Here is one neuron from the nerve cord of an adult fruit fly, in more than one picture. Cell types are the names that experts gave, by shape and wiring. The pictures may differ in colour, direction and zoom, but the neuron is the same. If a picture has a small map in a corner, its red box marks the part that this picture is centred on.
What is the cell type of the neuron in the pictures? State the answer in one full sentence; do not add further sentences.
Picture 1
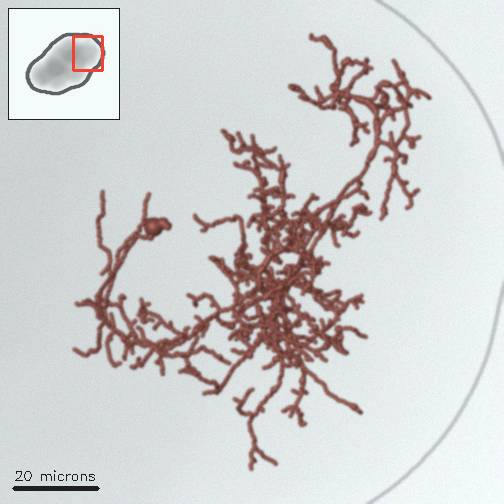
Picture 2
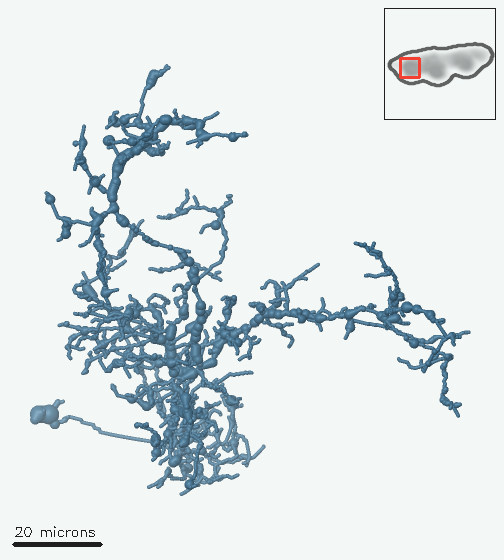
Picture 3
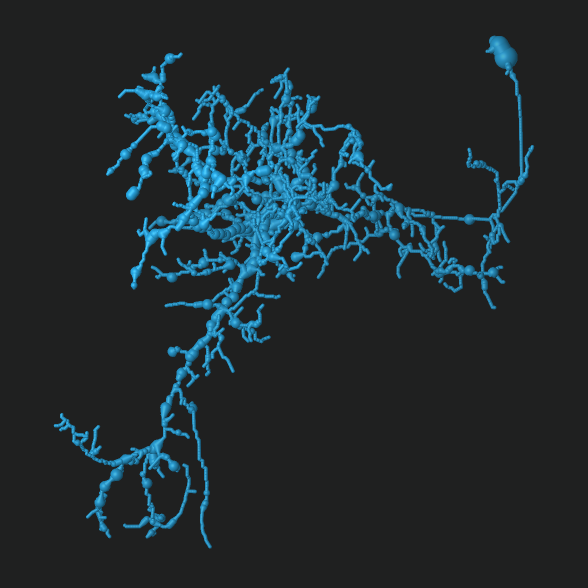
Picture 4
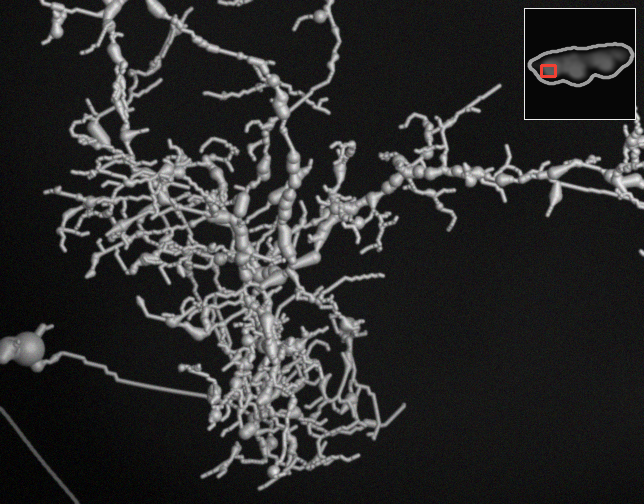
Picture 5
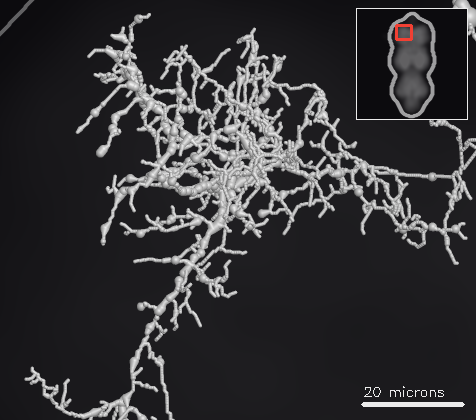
The cell type IN13B028 is the type of this neuron.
